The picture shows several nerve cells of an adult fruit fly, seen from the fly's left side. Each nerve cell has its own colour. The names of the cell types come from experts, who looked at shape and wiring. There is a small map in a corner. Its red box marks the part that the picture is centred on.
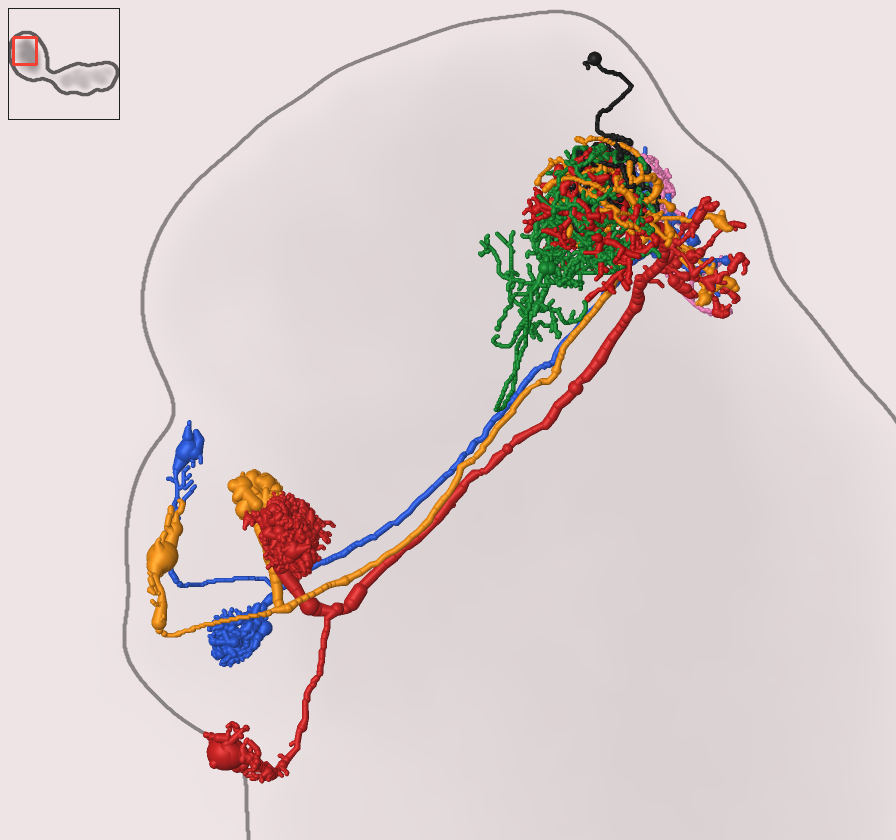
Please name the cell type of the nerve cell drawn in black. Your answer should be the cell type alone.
LHPD3a4_b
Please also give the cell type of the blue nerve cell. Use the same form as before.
VM3_adPN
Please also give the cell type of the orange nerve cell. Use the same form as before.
DM3_adPN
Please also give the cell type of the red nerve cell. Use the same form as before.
DP1m_adPN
